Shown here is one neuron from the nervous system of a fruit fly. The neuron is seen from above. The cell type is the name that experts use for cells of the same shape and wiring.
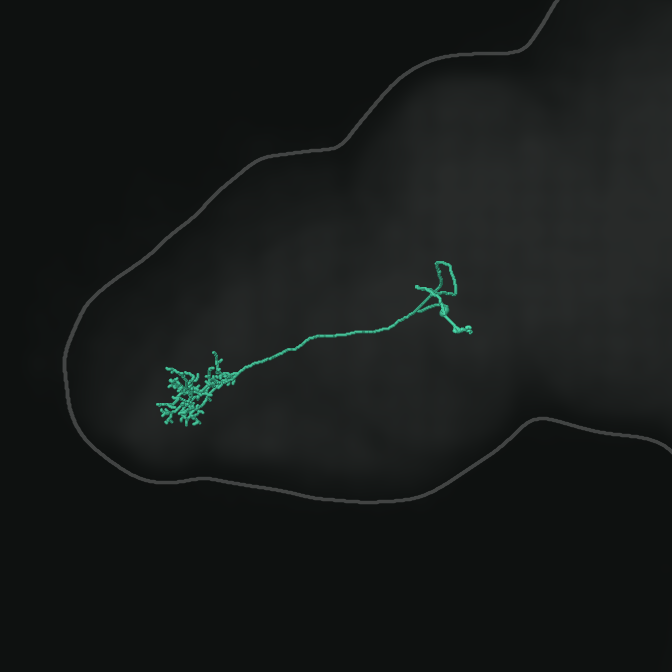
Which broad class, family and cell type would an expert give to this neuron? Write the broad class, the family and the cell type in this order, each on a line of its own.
visual projection neuron
MeVP
MeVP2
